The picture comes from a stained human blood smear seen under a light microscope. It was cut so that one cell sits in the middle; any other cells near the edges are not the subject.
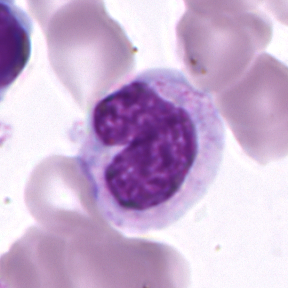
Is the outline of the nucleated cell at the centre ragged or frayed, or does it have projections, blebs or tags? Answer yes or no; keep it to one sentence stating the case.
No, by its outline the cell is smooth and even.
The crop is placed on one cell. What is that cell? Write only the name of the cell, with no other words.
band neutrophil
